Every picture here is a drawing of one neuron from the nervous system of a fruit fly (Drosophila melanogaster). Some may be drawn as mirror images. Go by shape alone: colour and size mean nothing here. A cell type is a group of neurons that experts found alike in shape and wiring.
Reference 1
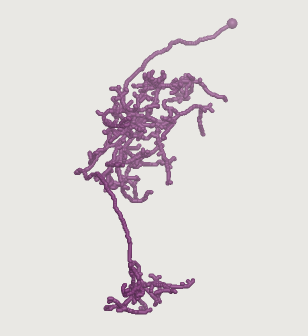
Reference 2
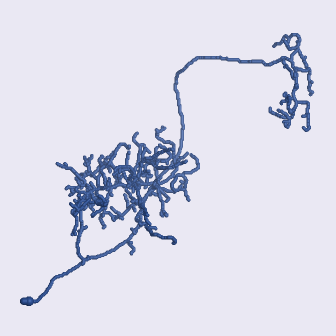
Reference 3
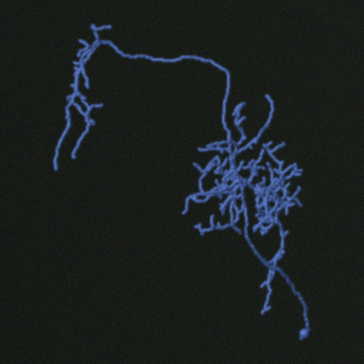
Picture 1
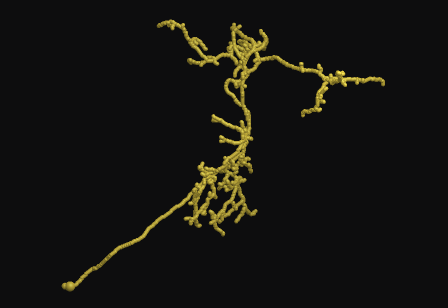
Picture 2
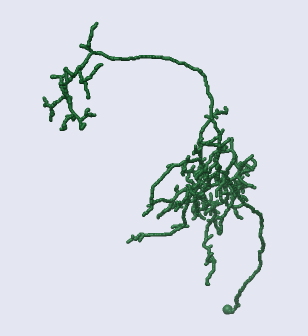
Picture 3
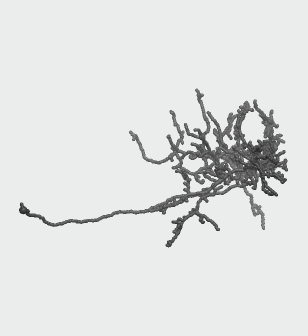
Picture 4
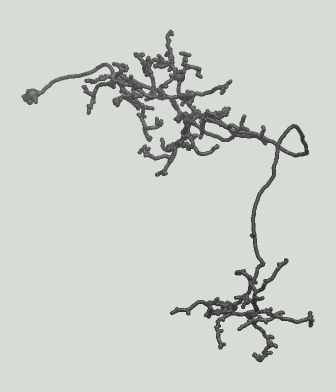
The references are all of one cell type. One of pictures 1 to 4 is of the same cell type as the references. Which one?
2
